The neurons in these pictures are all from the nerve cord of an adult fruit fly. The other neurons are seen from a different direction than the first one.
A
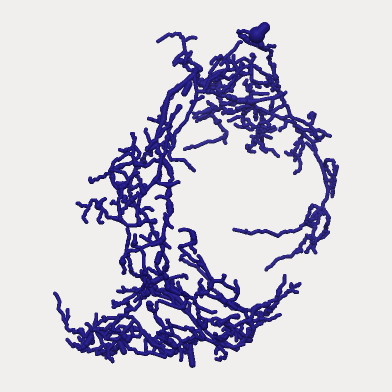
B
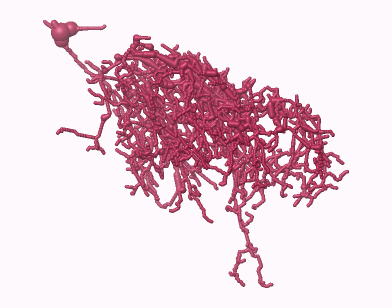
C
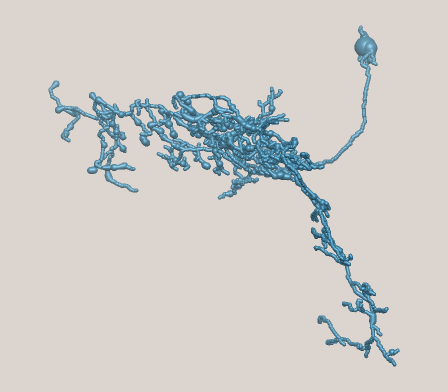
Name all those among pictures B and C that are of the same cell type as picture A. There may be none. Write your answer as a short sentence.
None of them is of the same cell type.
